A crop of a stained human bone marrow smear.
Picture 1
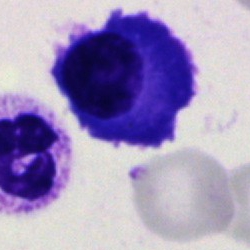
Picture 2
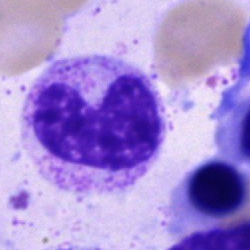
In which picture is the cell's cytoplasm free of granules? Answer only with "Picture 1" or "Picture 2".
Picture 1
